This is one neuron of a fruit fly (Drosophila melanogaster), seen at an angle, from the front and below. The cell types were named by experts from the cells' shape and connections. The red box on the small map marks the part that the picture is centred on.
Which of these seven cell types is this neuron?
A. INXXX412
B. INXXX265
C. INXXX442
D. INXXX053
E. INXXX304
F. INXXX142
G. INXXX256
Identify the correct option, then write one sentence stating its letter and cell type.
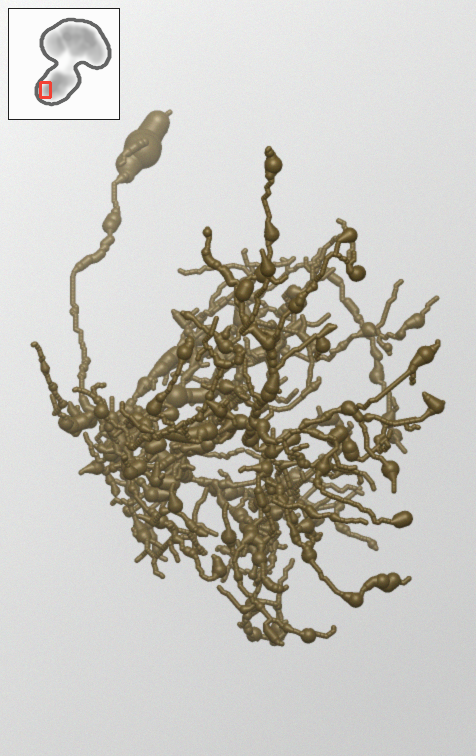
From the options, G supplies the neuron's cell type, INXXX256.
